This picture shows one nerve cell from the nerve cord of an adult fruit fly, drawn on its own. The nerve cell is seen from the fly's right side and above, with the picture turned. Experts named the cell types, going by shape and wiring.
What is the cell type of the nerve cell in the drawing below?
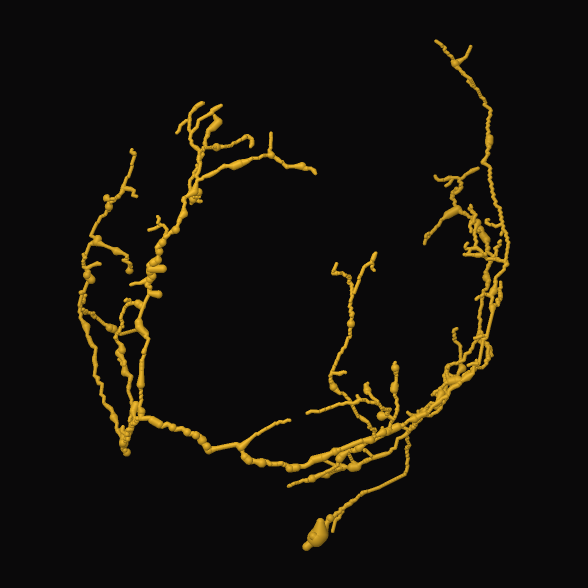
IN13A059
